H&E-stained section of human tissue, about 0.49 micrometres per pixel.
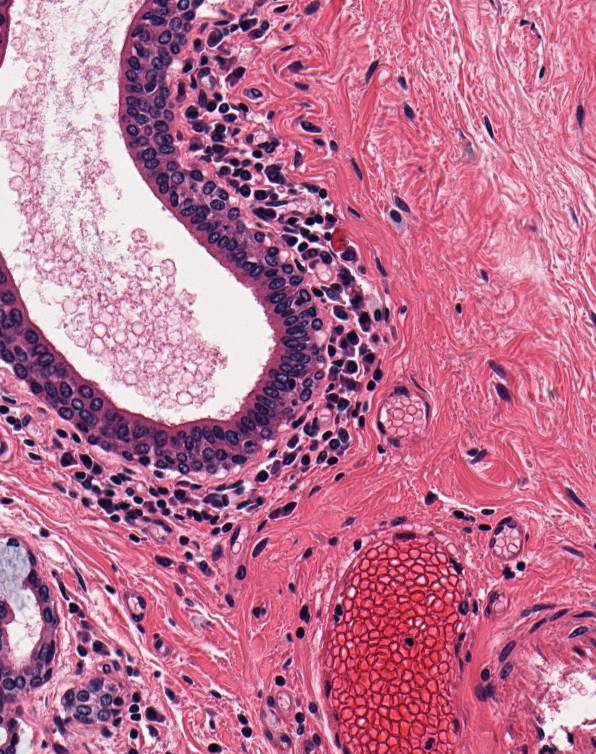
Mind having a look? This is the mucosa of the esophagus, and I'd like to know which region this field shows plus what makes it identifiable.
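Here we have loose connective tissue. At the upper left sits a curved duct-like epithelial structure with pale pink, finely bubbly material in its lumen. The stroma hugging it is crowded with small dark nuclei, more cellular than the dense pink fibrous stroma filling most of the right half. That right-hand stroma is wavy pink collagen bundles with scattered spindle-shaped nuclei.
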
